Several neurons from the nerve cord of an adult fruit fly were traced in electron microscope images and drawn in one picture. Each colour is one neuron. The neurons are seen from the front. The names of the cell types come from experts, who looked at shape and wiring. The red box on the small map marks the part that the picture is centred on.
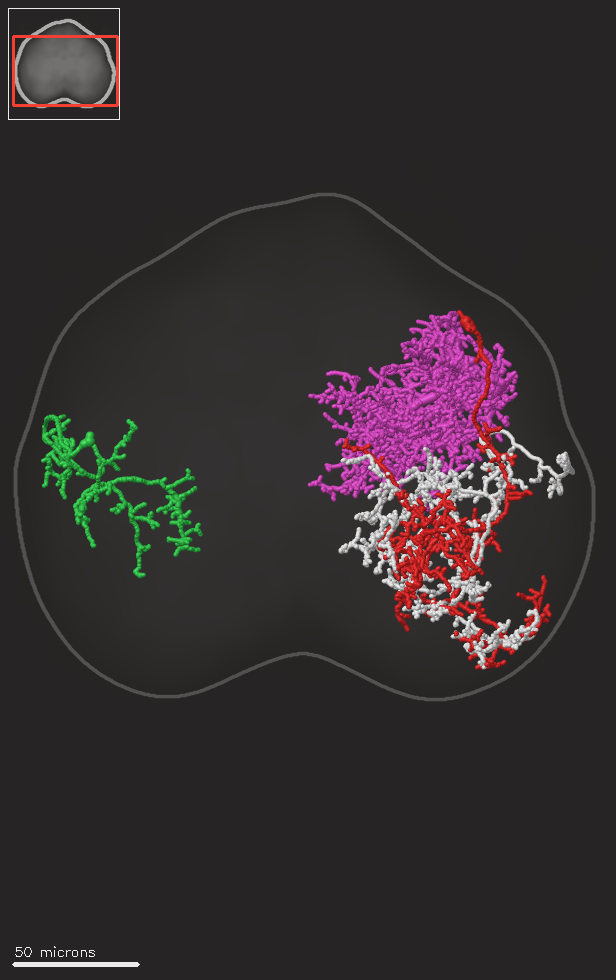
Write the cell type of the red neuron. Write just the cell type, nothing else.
IN19A059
